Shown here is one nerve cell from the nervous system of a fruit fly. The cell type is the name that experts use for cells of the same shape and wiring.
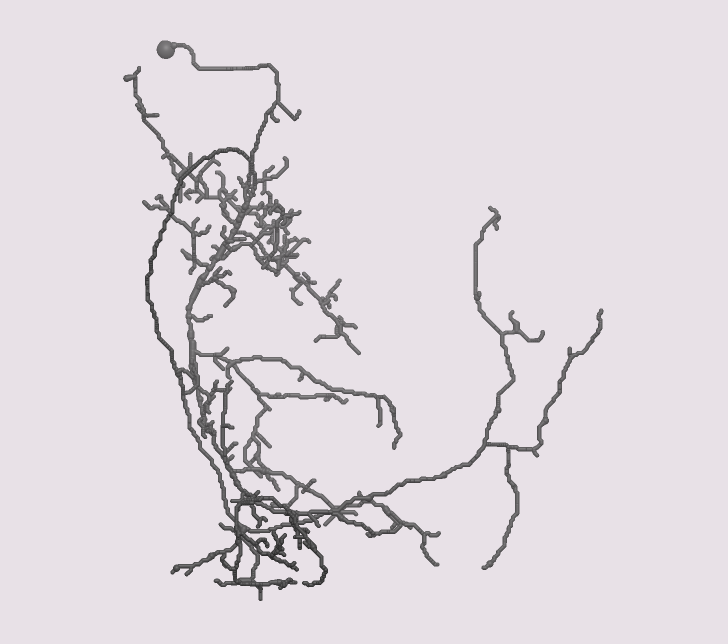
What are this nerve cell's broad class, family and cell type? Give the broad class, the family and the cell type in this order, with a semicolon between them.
central-brain intrinsic neuron; hemilineage PSp2; CB4037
